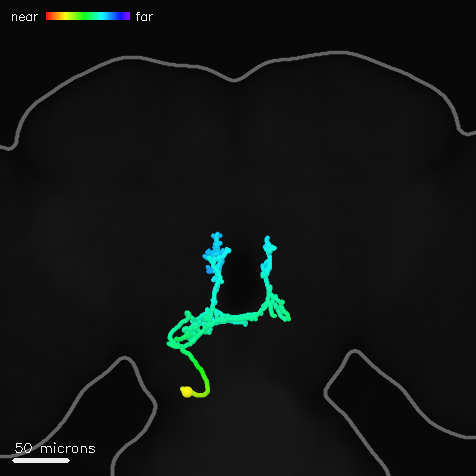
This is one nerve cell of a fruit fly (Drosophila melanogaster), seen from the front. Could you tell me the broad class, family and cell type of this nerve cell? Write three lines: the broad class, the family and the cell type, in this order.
central-brain intrinsic neuron
hemilineage MD3
AMMC003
